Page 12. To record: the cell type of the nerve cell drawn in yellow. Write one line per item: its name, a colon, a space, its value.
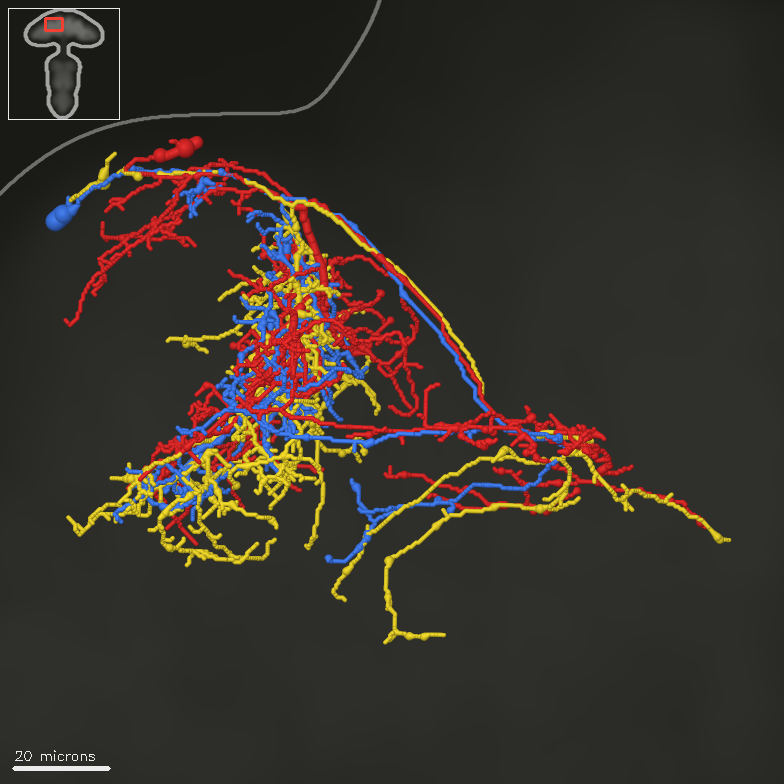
cell type: aSP10B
